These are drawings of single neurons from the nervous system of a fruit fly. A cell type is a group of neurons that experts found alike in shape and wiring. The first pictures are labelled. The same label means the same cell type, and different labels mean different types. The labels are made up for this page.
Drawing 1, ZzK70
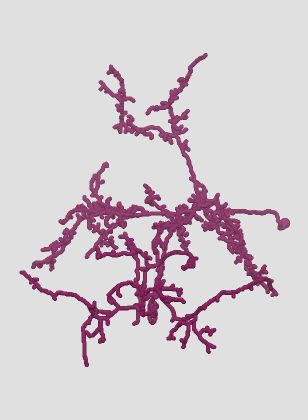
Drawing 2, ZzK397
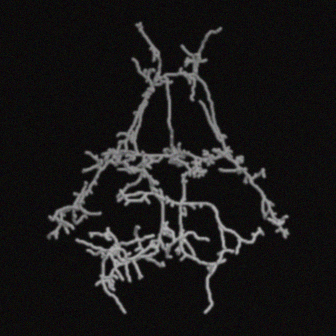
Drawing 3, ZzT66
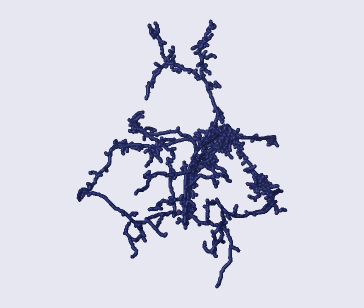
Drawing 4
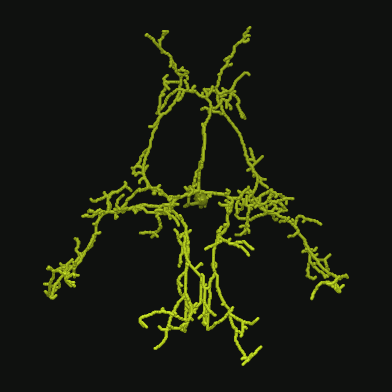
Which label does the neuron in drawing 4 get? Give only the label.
ZzK397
